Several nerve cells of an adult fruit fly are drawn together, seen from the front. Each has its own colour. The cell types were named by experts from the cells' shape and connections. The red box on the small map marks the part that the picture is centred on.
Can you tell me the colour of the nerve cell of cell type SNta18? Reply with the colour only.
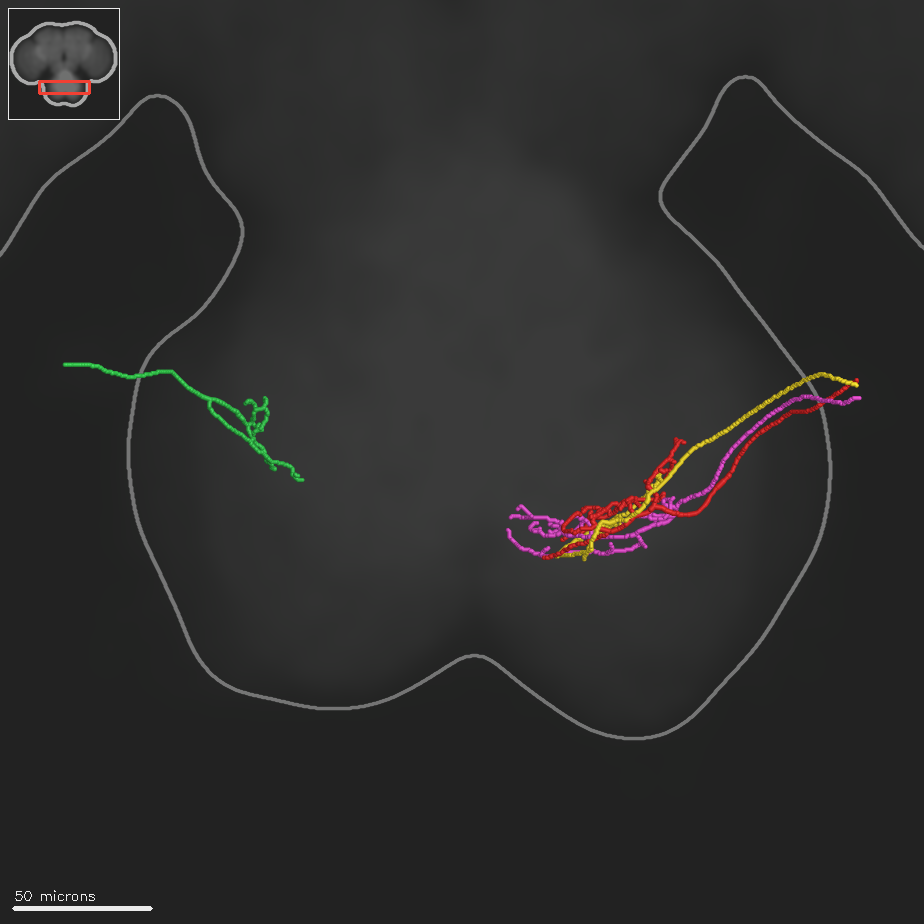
yellow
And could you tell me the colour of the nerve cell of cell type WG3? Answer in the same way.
magenta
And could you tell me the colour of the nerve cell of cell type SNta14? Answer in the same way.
red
